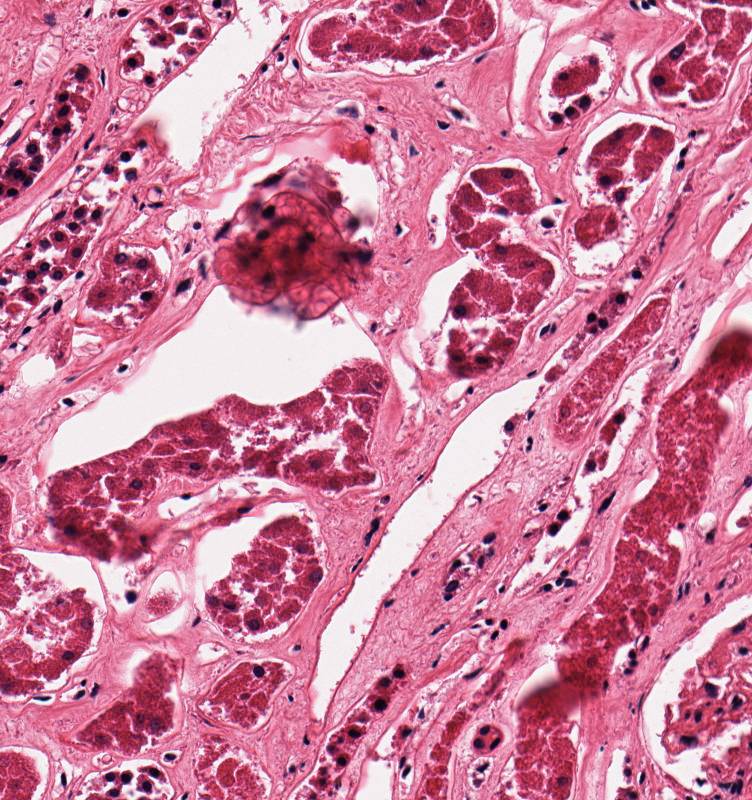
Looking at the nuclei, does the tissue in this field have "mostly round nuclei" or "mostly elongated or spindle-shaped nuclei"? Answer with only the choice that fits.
Mostly round nuclei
